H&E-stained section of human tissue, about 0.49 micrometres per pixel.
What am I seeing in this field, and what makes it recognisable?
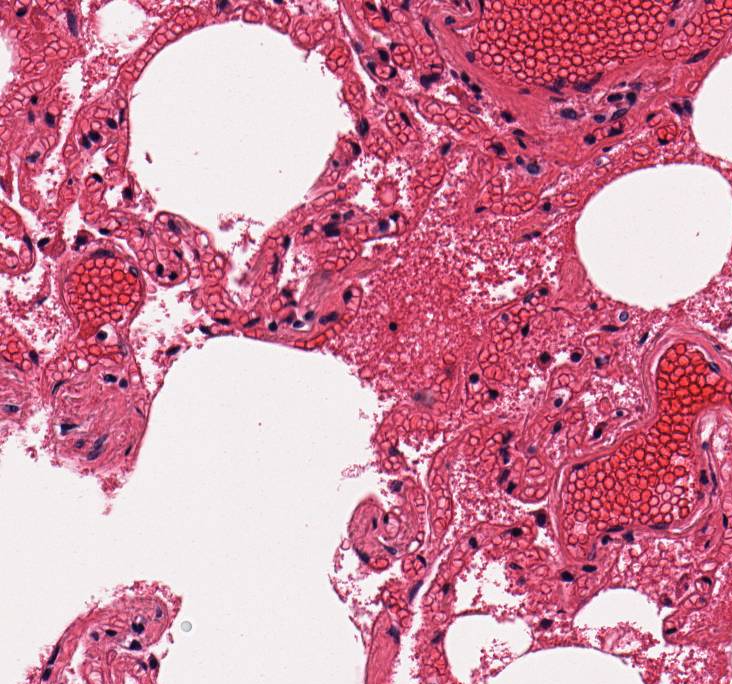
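The field shows alveolus. Its partitions hold capillaries that are distended and crowded with red blood cells throughout.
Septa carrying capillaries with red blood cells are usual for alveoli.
No glands or epithelial-lined tubules appear.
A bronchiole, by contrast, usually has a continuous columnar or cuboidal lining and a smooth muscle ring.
Finely granular pink material fills the central spaces.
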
